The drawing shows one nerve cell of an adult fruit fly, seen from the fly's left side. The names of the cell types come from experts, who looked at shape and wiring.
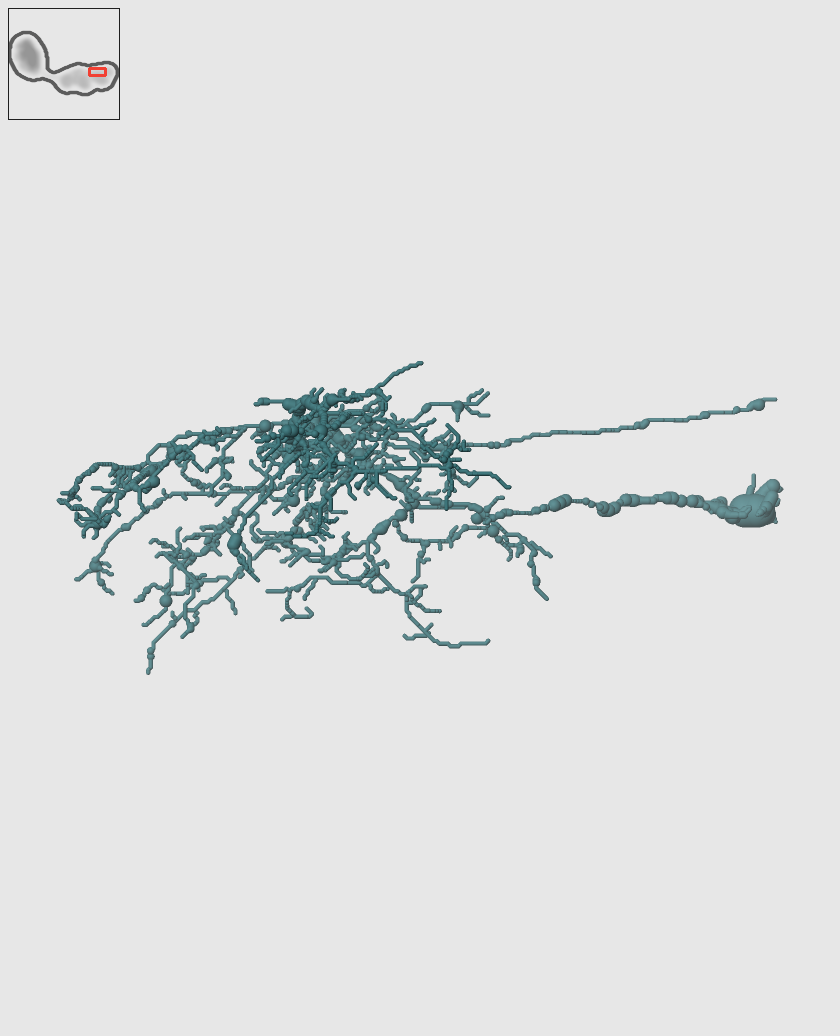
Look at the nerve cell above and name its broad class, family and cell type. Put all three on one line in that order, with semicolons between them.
motor neuron of the nerve cord; MNad; MNad30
